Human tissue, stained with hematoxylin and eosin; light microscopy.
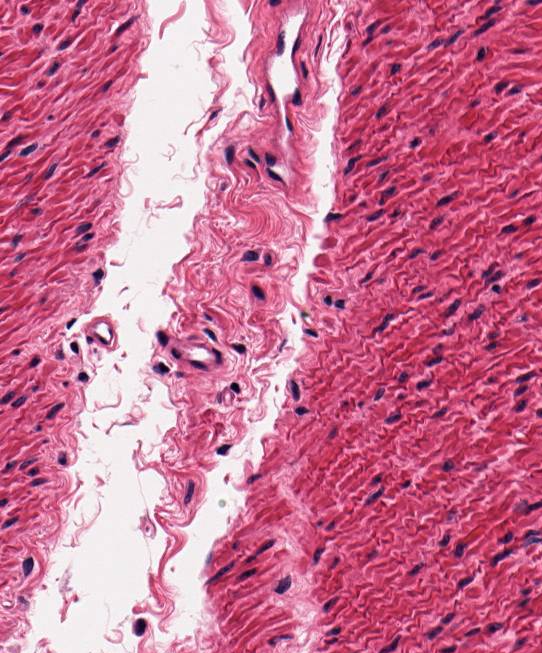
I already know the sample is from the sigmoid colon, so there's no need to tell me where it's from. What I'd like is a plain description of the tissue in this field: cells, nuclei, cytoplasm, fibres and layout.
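Arrangement first: two broad muscle bands, left and right, flank a central strip of looser connective tissue running top to bottom. Fibres next: both bands cut lengthwise, long wavy pink fibres, not round cross-sections. Band nuclei then: elongated, darkly stained, lying singly, scattered among fibres. Last, the strip: loose wavy pale-pink collagen bundles, scattered dark nuclei.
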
